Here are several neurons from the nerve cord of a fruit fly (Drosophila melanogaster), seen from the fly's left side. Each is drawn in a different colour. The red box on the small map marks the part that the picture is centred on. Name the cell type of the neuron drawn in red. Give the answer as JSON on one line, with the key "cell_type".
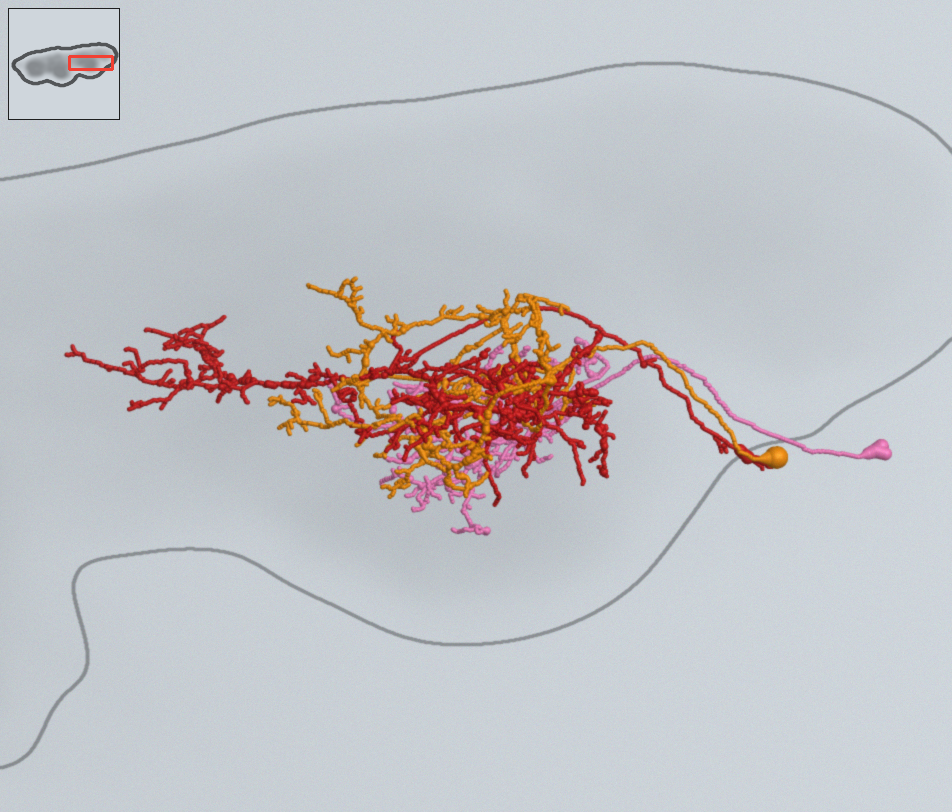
{"cell_type": "IN21A028"}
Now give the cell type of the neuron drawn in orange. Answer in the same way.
{"cell_type": "IN20A.22A047"}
